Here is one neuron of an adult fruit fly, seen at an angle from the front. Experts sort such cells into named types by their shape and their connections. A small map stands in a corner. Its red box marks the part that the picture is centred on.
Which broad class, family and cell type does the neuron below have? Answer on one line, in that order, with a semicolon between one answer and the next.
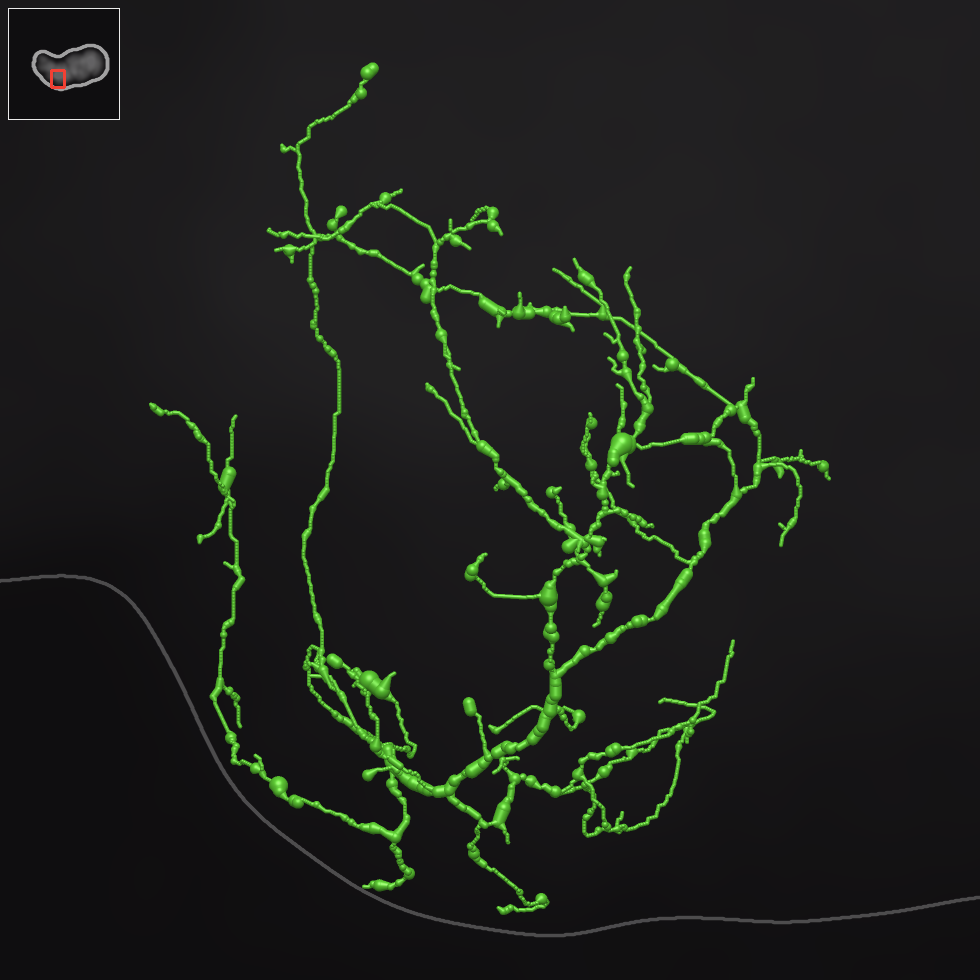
nerve-cord intrinsic neuron; hemilineage 04B; IN04B094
